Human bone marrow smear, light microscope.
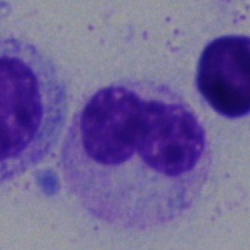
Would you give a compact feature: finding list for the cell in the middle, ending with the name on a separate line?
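Nuclear lobes: two, joined by a broad connection, not a thin strand
Position: nucleus in the upper part, widest band of cytoplasm below it
Cytoplasm: plentiful, pale pinkish-lilac
Granules: fine, pinkish-violet, scattered through the cytoplasm
Name: metamyelocyte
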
